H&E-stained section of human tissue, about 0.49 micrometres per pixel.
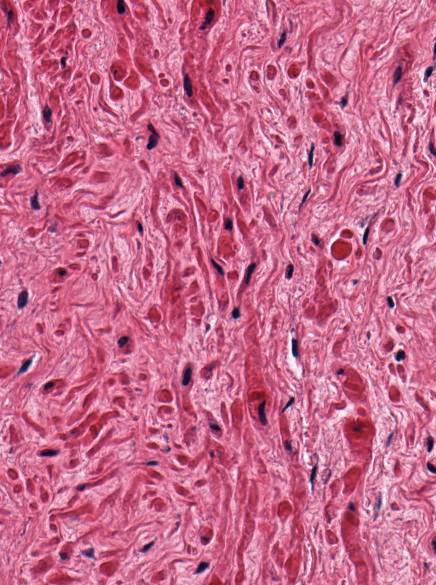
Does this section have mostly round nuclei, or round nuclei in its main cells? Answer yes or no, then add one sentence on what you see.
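No. The nuclei are small, dark and elongated, spindle-shaped rather than round.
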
